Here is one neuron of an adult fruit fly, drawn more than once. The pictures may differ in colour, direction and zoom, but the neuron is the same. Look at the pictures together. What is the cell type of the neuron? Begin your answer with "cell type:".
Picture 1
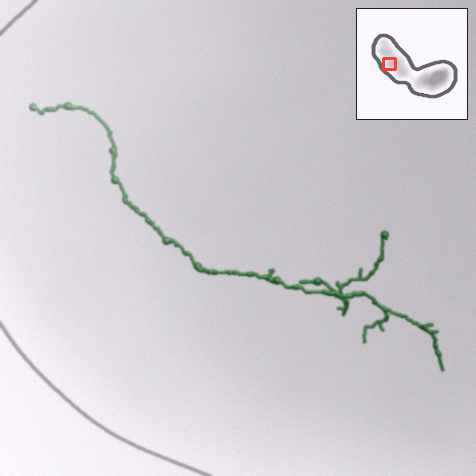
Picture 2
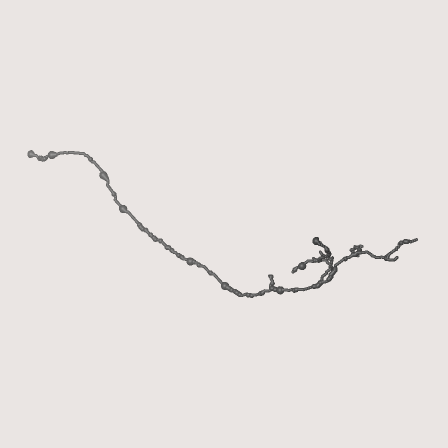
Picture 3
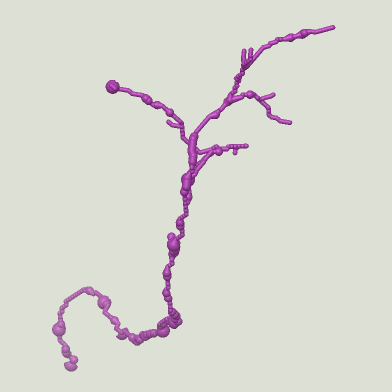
cell type: LgLG3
